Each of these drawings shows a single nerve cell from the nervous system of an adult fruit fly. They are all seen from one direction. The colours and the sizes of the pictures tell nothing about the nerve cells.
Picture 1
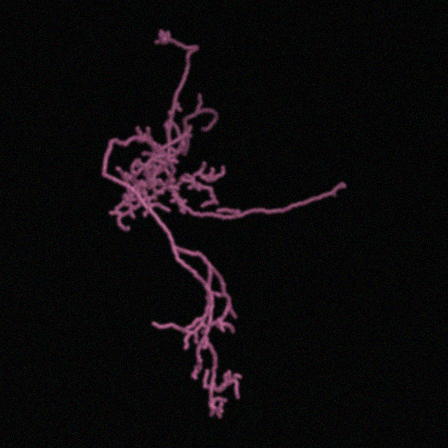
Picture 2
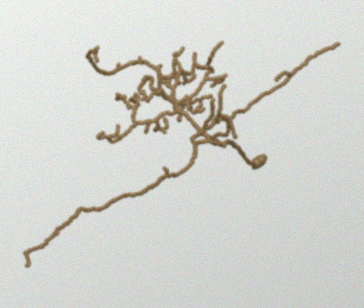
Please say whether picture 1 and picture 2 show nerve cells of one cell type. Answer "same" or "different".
different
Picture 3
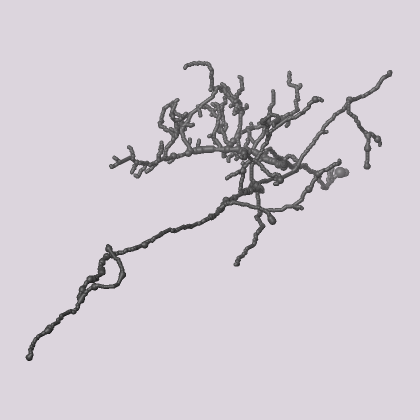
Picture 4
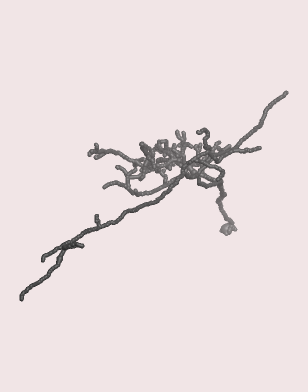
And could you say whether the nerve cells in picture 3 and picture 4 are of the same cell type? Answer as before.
same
